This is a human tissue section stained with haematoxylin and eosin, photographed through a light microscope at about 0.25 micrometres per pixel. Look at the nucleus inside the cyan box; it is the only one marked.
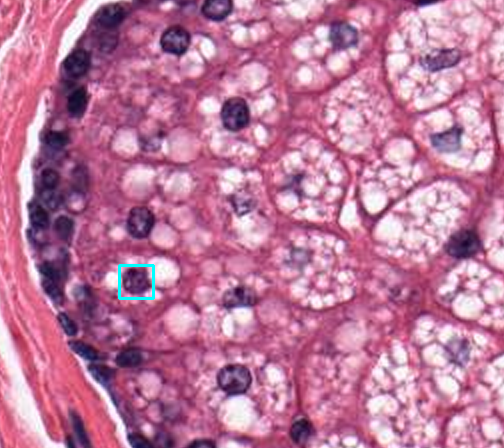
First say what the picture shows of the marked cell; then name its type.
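The nucleus is round, compact and deeply dark, darker than the paler, irregular nuclei of the larger cells further toward the centre of the gland. The cytoplasm is pink and bubbly, filled with clear vacuoles of varying size. The cell lies a short way in from the row of flattened dark cells that lines the outer edge of the gland, beside the pink fibres that wrap it. It is a sebaceous gland cell.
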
